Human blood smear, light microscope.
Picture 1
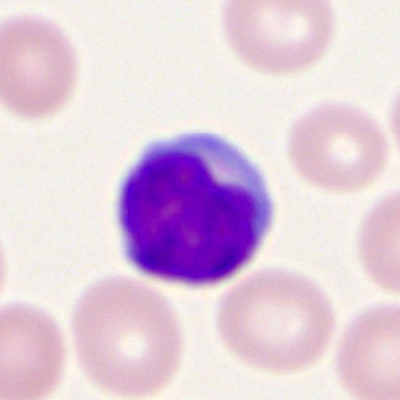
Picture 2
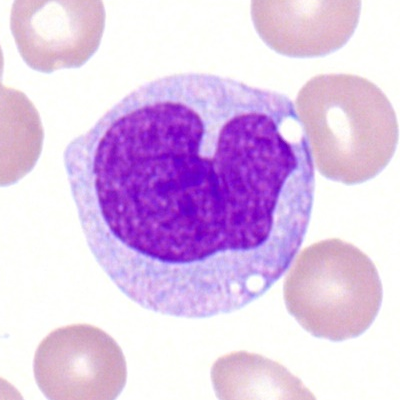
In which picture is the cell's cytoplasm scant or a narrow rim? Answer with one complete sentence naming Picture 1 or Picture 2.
The nucleus occupies most of the cell in picture 1.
